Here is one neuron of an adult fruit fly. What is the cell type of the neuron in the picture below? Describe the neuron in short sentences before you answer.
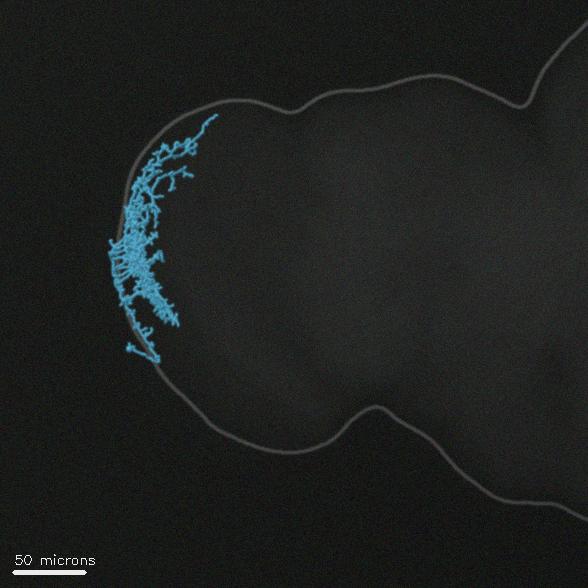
Its cell body lies on the left of the picture. From top to bottom in the picture it spans about 180 microns. It is an optic-lobe intrinsic neuron. The cell type is Dm20.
